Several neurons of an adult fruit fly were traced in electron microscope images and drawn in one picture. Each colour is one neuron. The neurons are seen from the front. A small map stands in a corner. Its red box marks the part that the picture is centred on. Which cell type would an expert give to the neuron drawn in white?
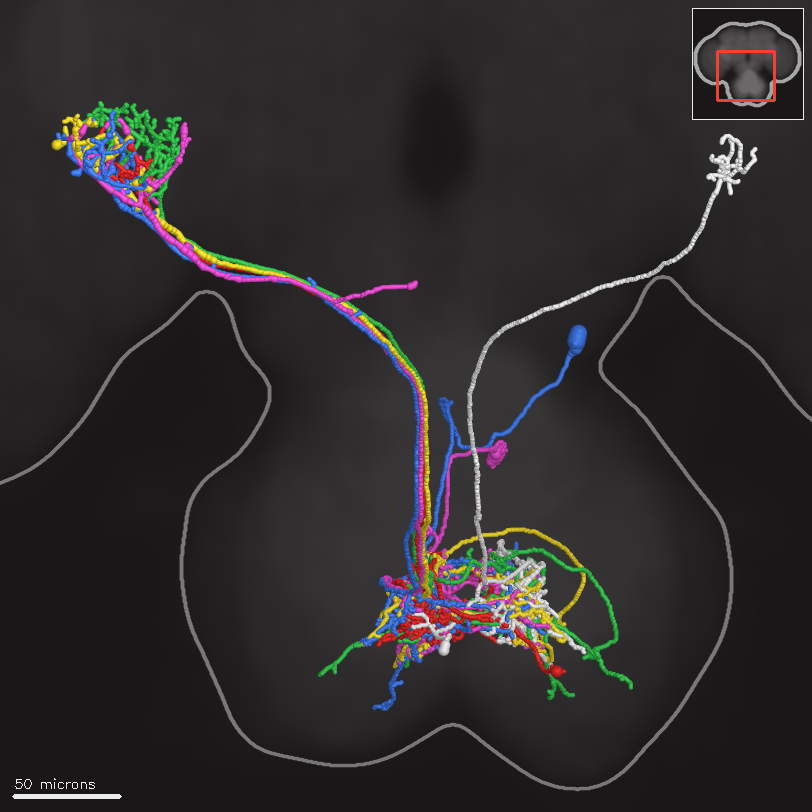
AN10B020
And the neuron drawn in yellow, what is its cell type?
AN08B018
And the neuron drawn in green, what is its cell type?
AN08B024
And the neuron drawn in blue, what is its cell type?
ANXXX120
